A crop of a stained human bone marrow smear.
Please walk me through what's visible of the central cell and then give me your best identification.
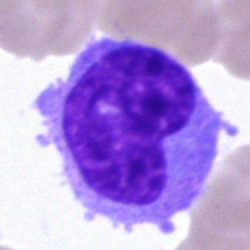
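Nucleus fills most of the cell. A notch on its lower right side indents it, giving a kidney-like shape. Cytoplasm pale greyish lilac-blue, without distinct granules. Cell: monocyte.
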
